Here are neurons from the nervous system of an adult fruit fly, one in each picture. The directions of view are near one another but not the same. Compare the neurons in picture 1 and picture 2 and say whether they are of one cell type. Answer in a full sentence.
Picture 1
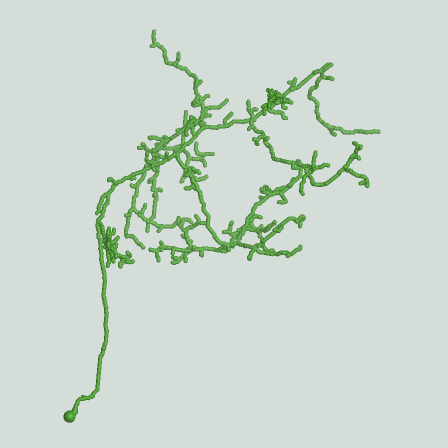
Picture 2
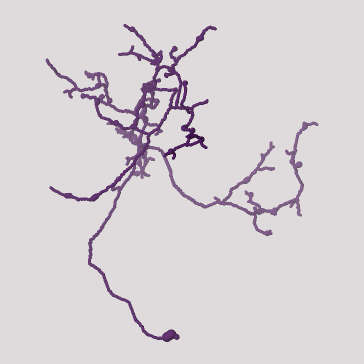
They are of different cell types.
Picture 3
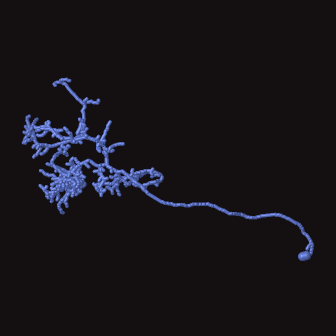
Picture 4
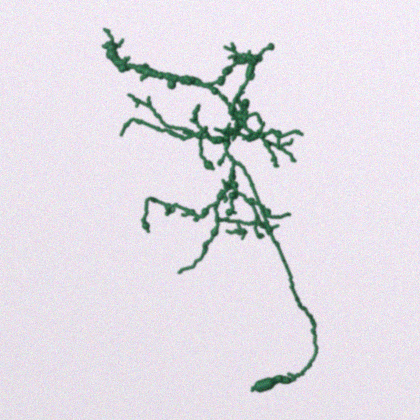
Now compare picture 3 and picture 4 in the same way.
They are of the same cell type.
